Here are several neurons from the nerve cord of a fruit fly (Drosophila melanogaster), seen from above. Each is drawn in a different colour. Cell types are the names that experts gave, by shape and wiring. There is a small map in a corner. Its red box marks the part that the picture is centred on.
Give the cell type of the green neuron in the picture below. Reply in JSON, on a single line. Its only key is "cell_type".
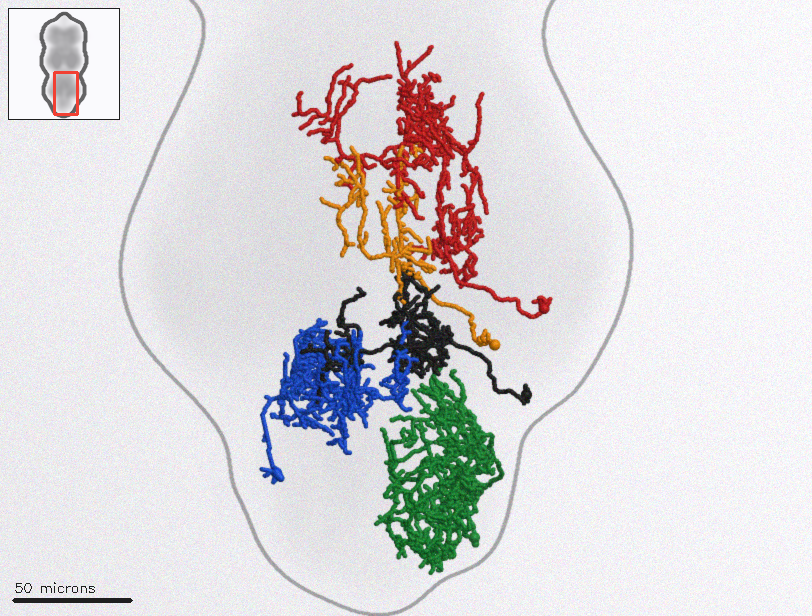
{"cell_type": "INXXX287"}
